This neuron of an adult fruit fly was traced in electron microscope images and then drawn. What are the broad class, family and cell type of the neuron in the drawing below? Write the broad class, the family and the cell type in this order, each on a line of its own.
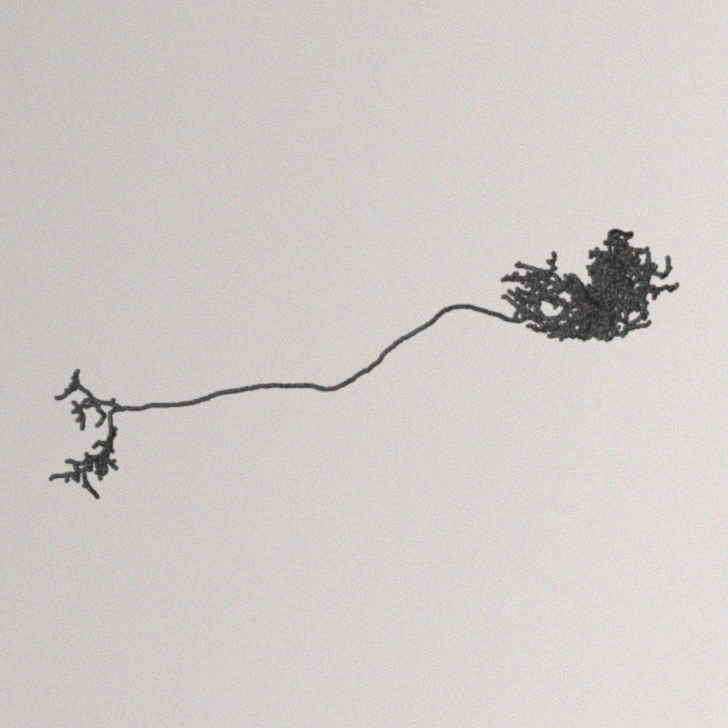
descending neuron
DNge
DNge056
